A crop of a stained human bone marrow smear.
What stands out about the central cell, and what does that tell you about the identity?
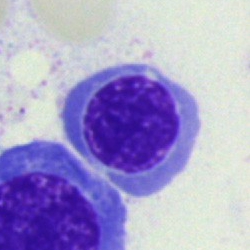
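Start with the chromatin: dark purple and clumped, with small paler patches between the clumps. A thin pale rim lies between nucleus and cytoplasm around most of the nucleus. The cytoplasm itself forms a moderate rim, stained clear blue. The outline is smooth and slightly angular, without surface projections. You are looking at an erythroblast.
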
